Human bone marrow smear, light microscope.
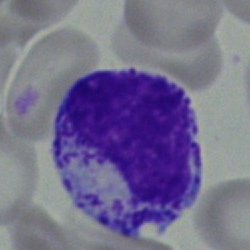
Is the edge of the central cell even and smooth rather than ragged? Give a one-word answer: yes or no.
No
